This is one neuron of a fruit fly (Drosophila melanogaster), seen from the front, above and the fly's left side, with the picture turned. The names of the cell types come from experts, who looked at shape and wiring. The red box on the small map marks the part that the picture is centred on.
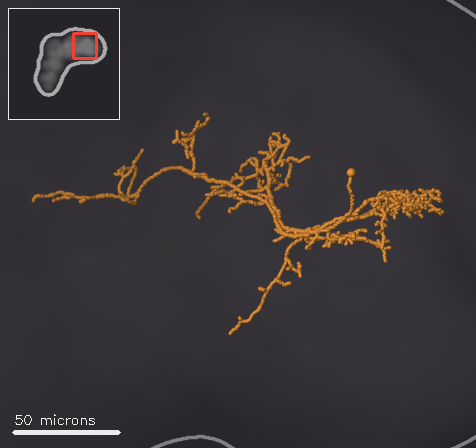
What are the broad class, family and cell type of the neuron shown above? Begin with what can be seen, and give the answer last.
The cell body is on the right of the picture. By the scale bar it is about 200 microns wide in this view. Dozens of branch ends can be seen. It is a central-brain intrinsic neuron. Its family is hemilineage CREa2_ventral. It is of cell type LAL027.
